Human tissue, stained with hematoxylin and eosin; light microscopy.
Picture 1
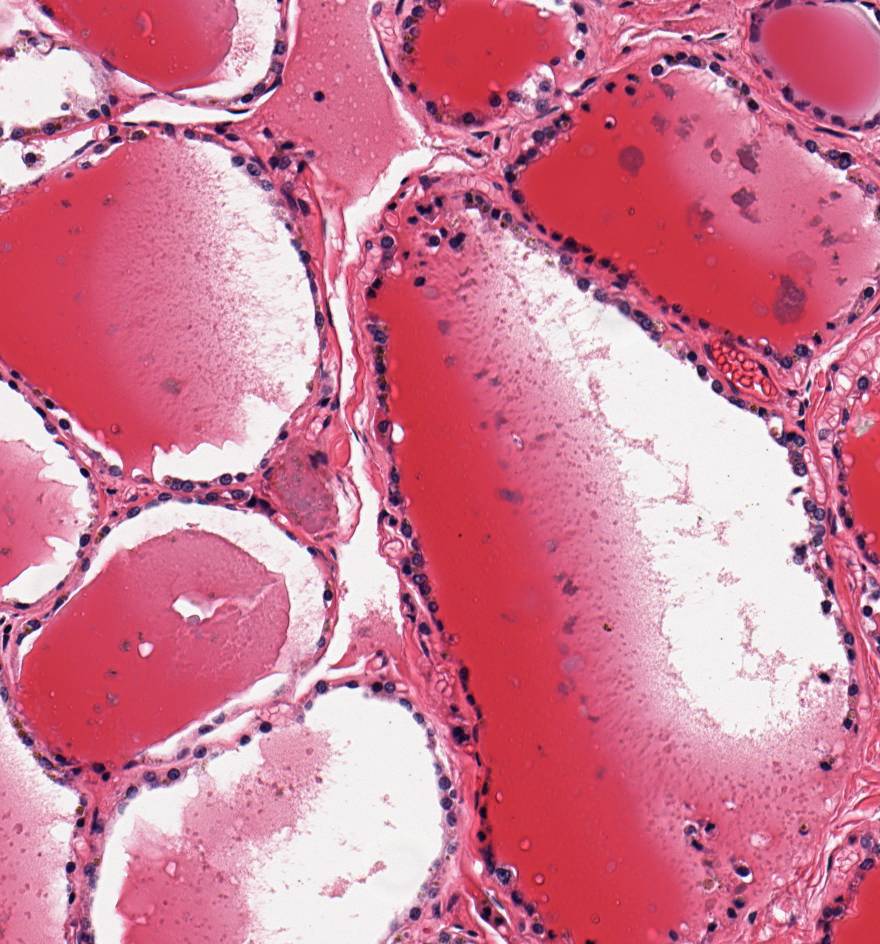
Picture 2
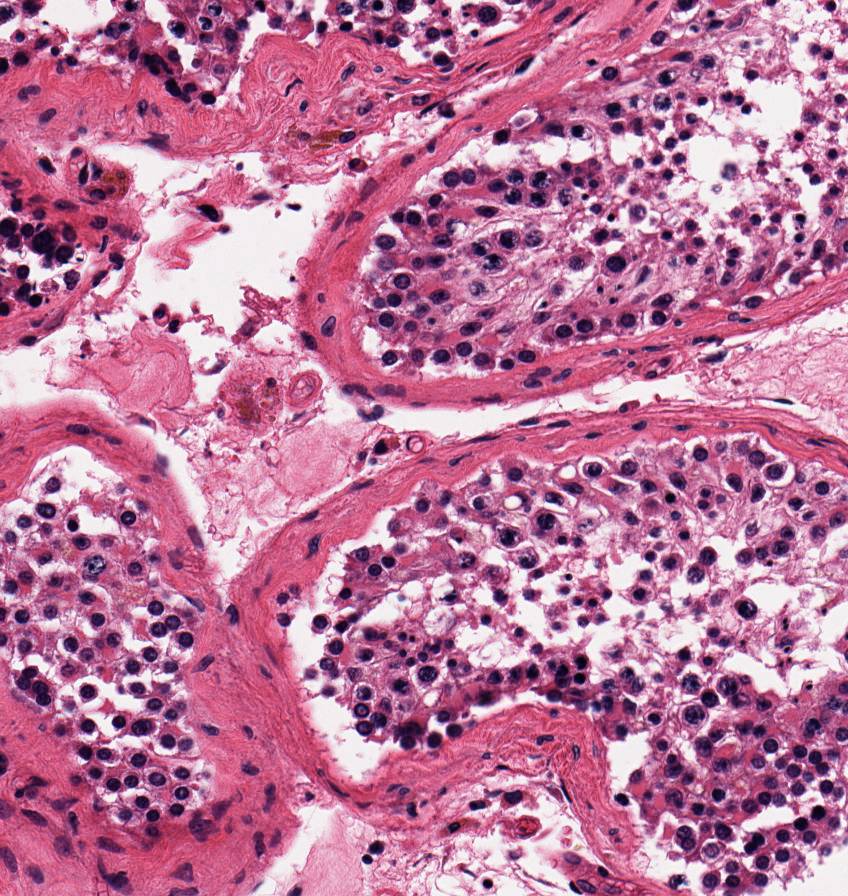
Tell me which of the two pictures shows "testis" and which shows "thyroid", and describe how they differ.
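Take the first picture: that is thyroid, and the second is testis. Look at the thyroid follicles first: each is lined by a single layer of flattened to low cuboidal epithelial cells, whose small, dark, round to oval nuclei are evenly spaced along the walls. Only thin strands of pink fibrous stroma separate the follicles. At the lower edge of the upper right follicle, you can find a small capillary in the septum, packed with red blood cells. Now compare the testis. Here each tubule has a thick, pink, layered wall with flattened spindle-shaped nuclei, and the inside is crowded with many round cells with dark, round nuclei. Many of these cells carry a rim of pale, clear or vacuolated cytoplasm around the nucleus. At the left centre, the interstitial space holds loose, pale pink material, a few scattered cells and some brown pigment.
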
